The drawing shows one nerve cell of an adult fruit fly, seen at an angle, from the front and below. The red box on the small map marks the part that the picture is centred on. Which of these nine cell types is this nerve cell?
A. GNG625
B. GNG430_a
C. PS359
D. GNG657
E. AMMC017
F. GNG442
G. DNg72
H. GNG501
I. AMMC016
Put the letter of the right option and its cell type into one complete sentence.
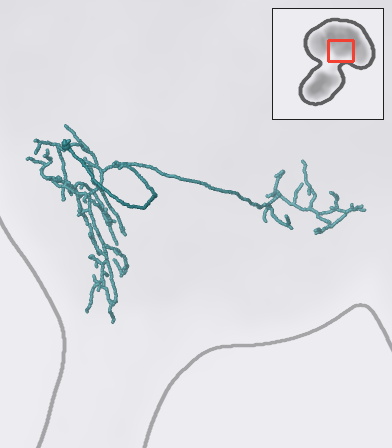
Within the options, B, GNG430_a, is the nerve cell's cell type.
